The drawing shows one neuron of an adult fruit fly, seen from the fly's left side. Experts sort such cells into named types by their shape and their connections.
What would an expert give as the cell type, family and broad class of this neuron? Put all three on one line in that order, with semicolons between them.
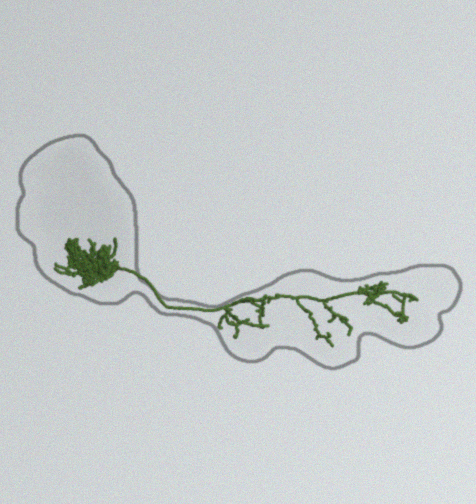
DNge038; DNge; descending neuron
